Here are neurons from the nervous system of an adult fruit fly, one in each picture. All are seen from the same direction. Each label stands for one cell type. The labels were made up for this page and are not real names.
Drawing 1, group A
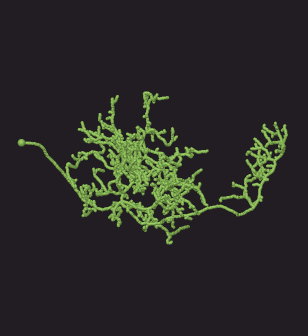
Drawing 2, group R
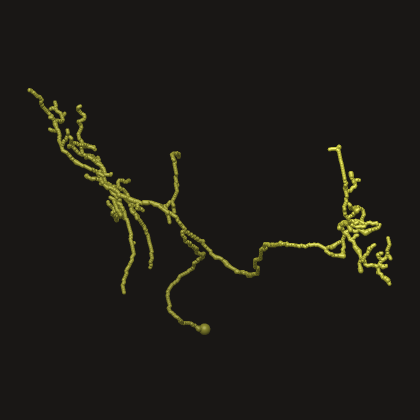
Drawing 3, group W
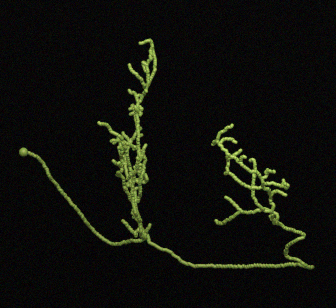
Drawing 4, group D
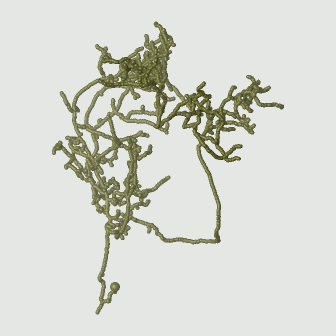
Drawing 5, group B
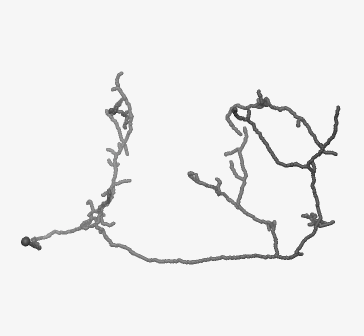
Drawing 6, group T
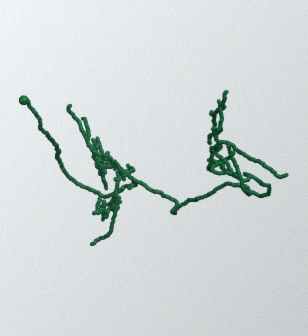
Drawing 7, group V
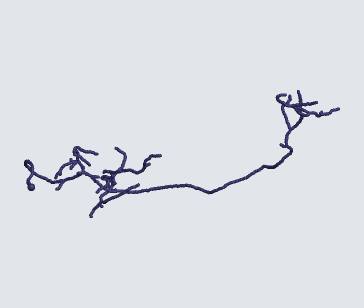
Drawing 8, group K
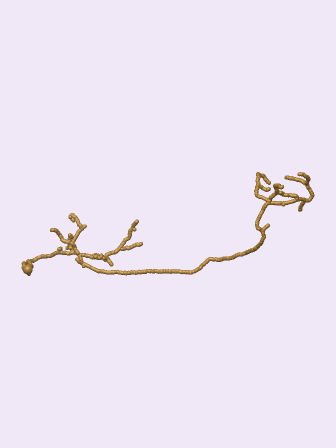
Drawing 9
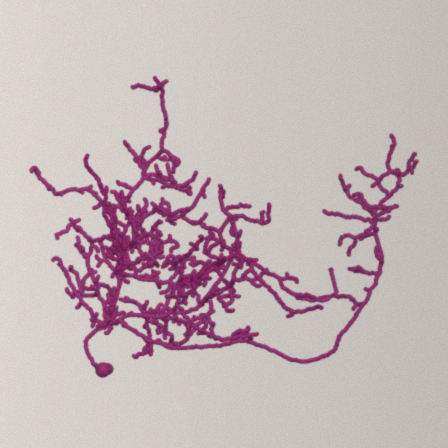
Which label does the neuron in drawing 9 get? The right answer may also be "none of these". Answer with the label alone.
group A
